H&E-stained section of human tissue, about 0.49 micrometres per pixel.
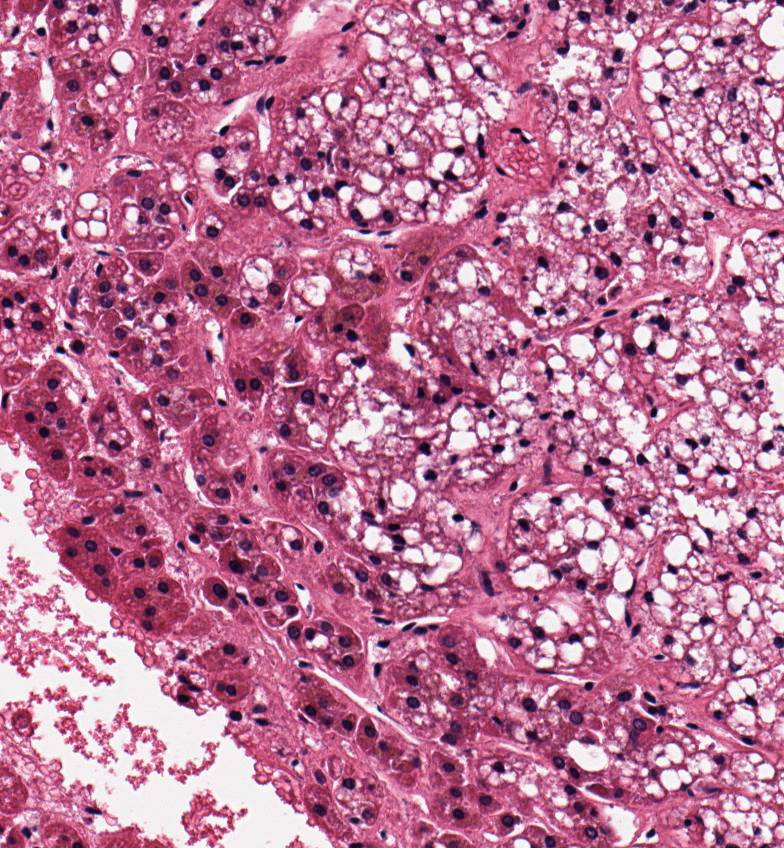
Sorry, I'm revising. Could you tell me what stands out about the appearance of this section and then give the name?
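See the layout: cells with pale, bubbly cytoplasm occupy the upper and right parts, and a band of cells with solid pink cytoplasm runs along the lower left. In the pale cells, cytoplasm is packed with many small round clear vacuoles around a small, round, dark central nucleus. The lower left band's cells have dense pink cytoplasm, some with fine golden-brown pigment. This is adrenal gland.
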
